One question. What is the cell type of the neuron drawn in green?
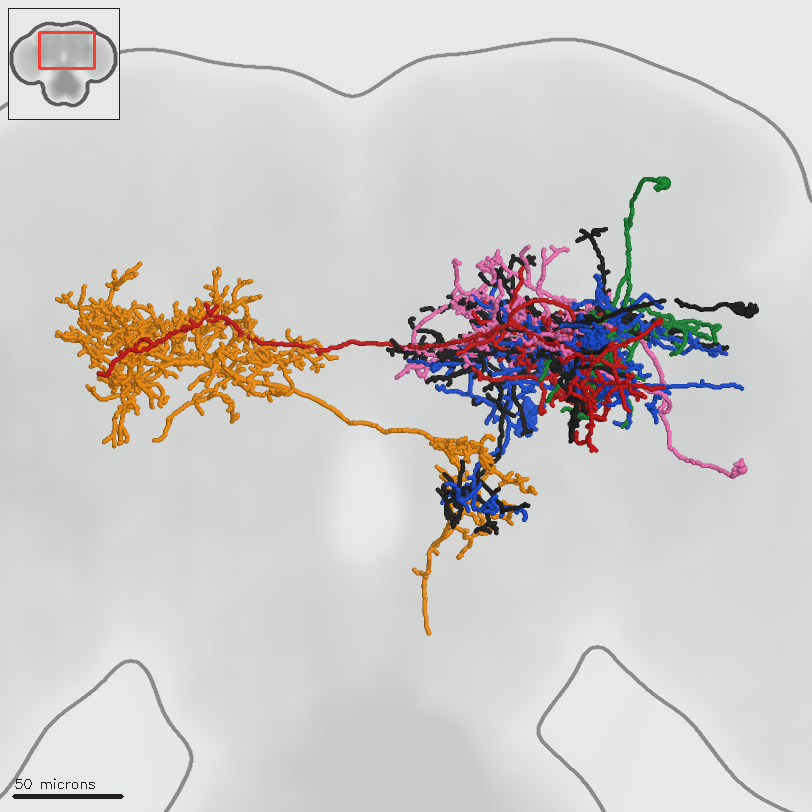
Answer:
PVLP004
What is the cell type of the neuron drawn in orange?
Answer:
CL322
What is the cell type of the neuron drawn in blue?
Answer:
PLP243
